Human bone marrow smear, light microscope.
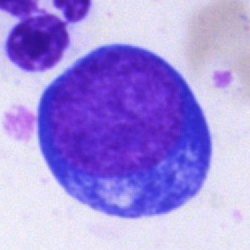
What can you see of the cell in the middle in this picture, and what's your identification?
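Notice how smooth the outline is, round to slightly oval. Below the nucleus the cytoplasm forms its widest band, and just under the nucleus sits a pale, mottled zone. You will see no granules in the cytoplasm. What you have here is a proerythroblast.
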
